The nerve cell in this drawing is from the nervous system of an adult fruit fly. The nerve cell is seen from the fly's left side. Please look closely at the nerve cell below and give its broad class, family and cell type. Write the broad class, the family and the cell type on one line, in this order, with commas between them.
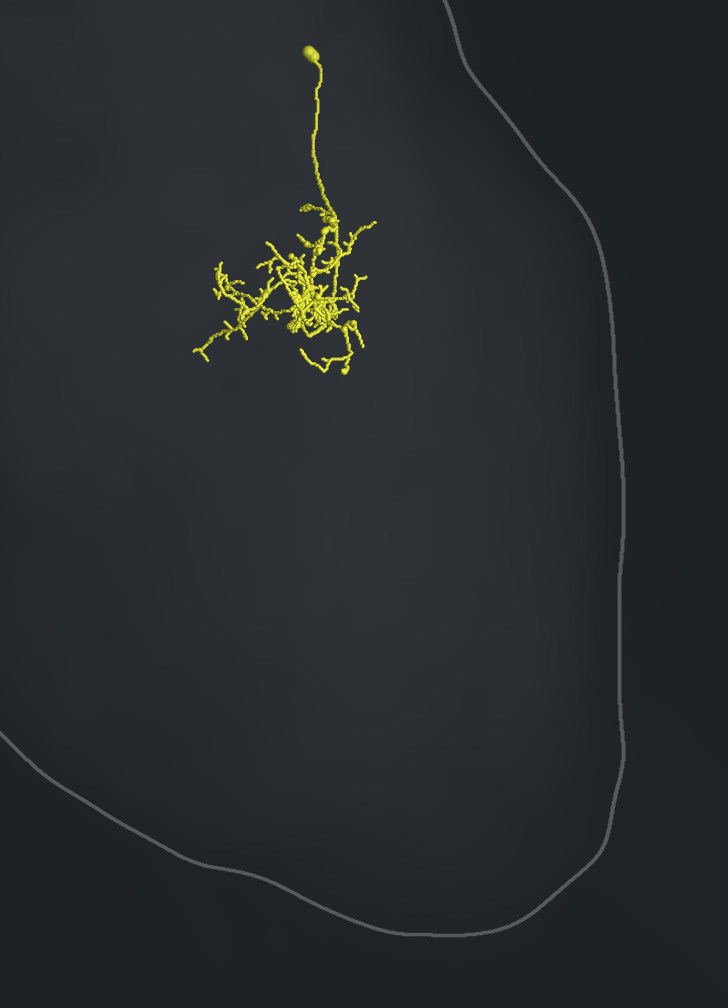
central-brain intrinsic neuron, hemilineage VPNp1_medial, PLP190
